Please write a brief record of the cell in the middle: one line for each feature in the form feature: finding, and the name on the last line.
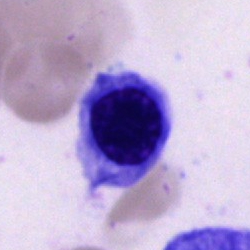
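Nuclear chromatin: dense, very dark purple, coarsely clumped
Nucleolus: none visible
Cytoplasm colour: deep blue
Granules: none in the cytoplasm
Cell: erythroblast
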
